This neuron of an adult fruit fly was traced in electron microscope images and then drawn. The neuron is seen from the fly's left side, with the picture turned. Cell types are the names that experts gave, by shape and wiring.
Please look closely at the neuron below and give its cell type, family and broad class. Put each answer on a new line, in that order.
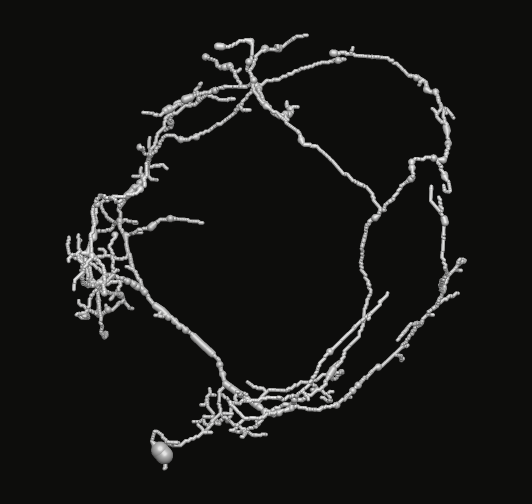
IN04B066
hemilineage 04B
nerve-cord intrinsic neuron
